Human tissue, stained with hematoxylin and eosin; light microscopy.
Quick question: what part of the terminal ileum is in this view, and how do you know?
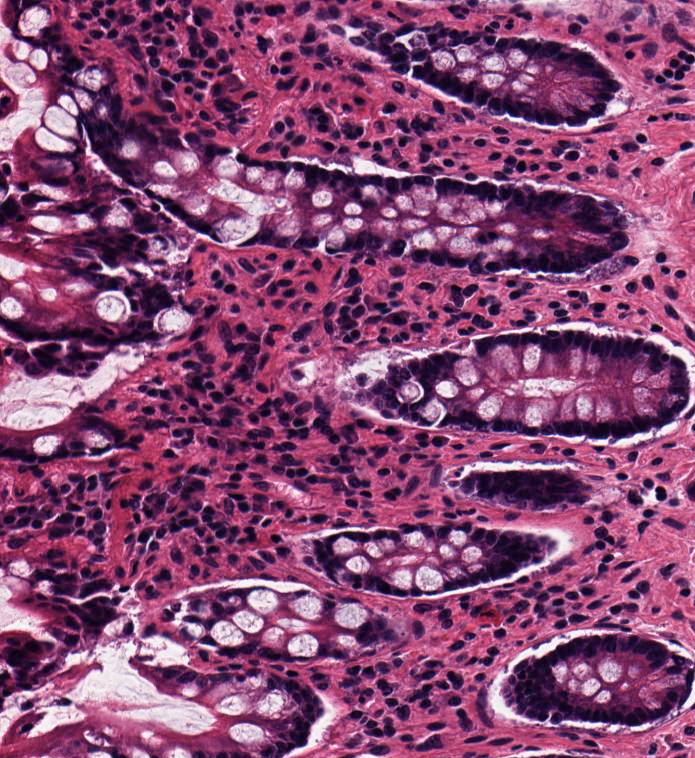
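The field shows intestinal crypt. First, the glands are lined by a single columnar layer with many goblet cells holding pale mucin vacuoles. Second, the lumens are narrow slits, and the dark nuclei sit at each gland's outer edge.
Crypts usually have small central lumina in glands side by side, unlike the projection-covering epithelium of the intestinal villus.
Third, the stroma between glands is densely cellular, with small round dark nuclei in pink fibrillary tissue.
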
